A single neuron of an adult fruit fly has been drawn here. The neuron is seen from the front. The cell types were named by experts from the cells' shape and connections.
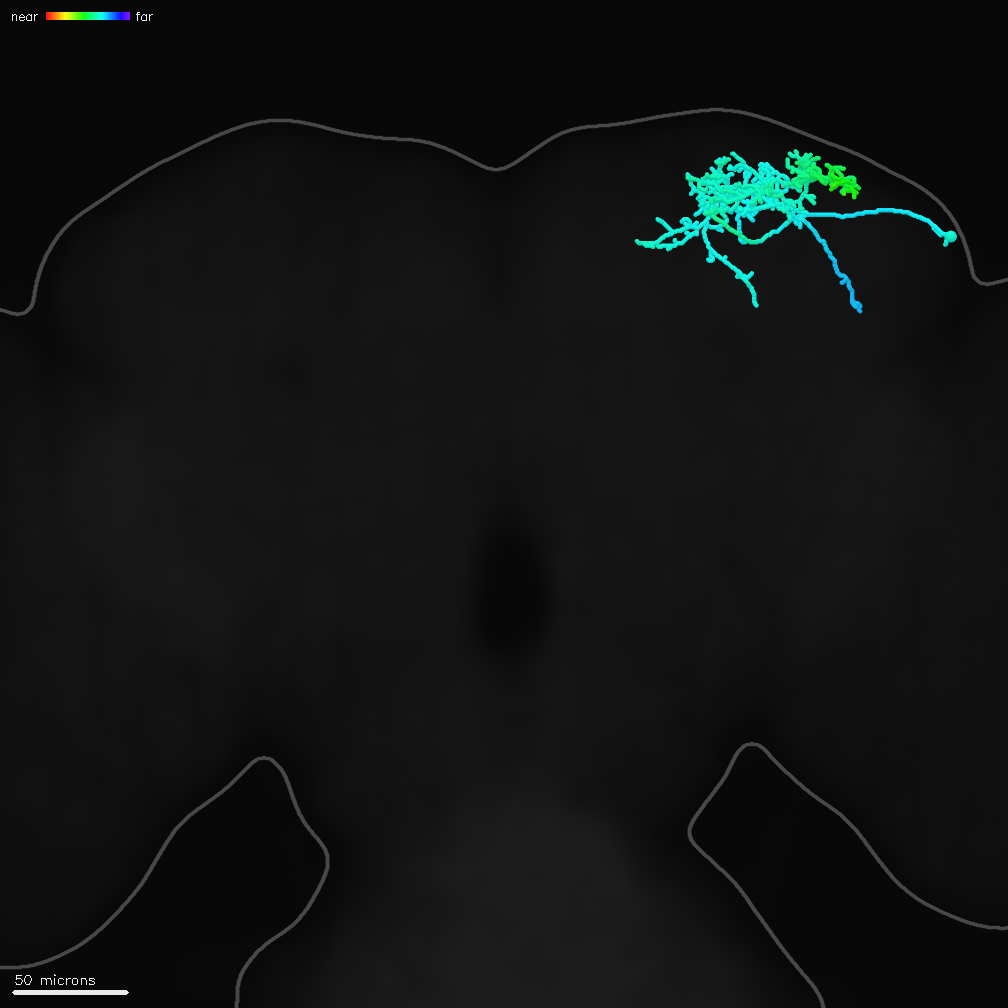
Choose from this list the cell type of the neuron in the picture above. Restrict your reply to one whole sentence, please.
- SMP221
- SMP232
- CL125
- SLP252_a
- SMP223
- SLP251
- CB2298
The cell type of this neuron is SLP251.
